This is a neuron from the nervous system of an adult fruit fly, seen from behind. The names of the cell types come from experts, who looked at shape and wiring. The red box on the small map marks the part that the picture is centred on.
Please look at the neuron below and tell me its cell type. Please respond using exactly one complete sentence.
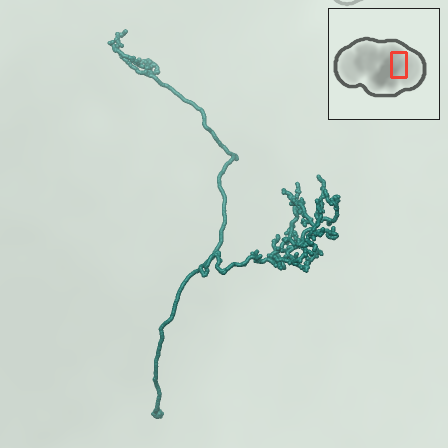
Under the cell type LC24 falls this neuron.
